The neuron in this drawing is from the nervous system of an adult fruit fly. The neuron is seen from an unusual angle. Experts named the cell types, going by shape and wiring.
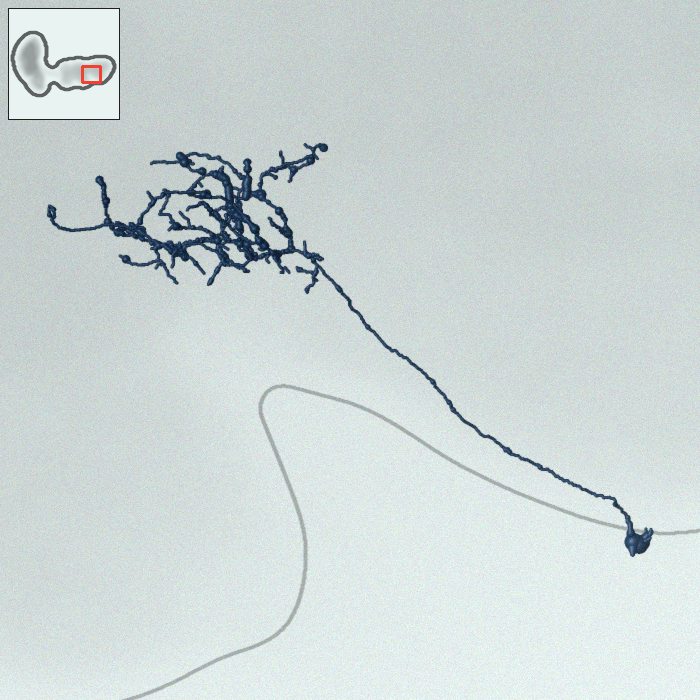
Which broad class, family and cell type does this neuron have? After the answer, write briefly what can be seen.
It is a nerve-cord intrinsic neuron. The family is hemilineage 16B. It is of cell type IN16B084. It lies in the nerve cord. Dozens of branch ends can be seen.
